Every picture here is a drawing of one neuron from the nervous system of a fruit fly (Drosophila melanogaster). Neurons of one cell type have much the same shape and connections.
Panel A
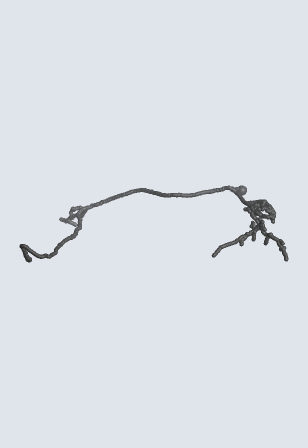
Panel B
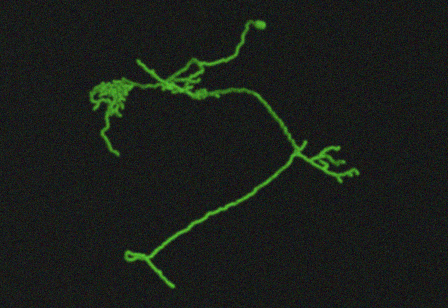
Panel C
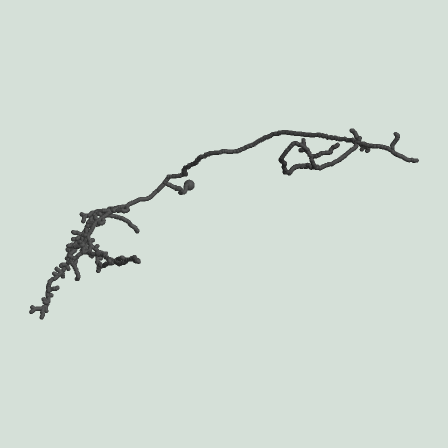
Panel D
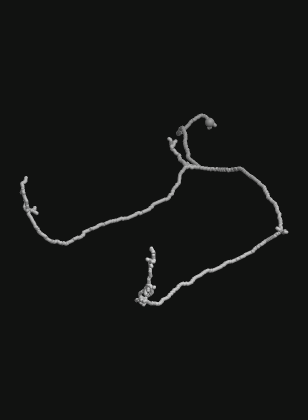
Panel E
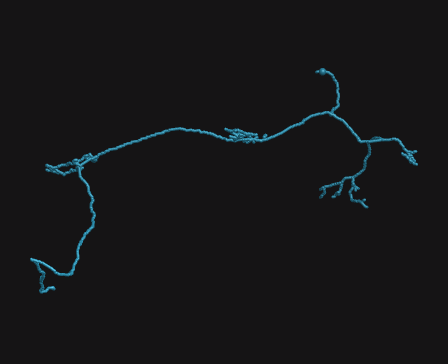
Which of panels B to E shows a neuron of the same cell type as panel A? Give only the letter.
C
